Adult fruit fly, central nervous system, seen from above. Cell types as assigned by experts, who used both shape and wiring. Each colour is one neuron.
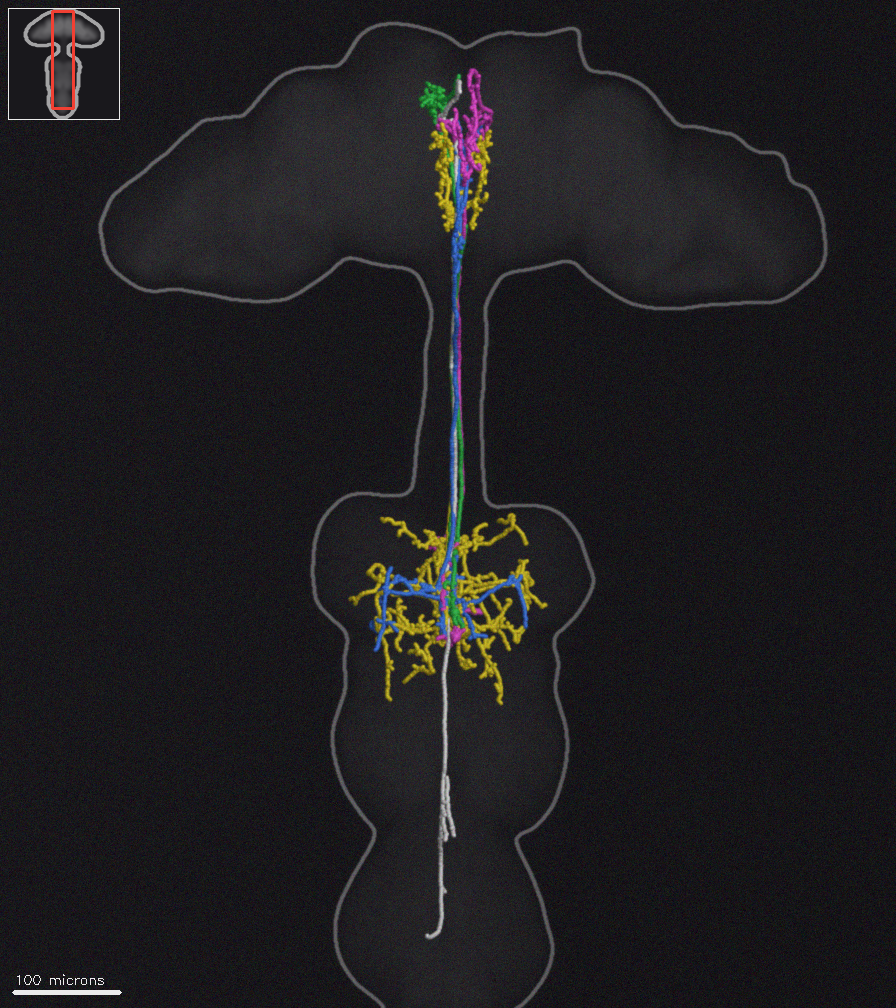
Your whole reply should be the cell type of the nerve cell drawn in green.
ANXXX338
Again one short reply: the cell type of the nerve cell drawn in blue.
AN06A027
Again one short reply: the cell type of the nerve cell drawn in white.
SAxx01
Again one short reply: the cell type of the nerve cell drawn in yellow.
AN27X016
